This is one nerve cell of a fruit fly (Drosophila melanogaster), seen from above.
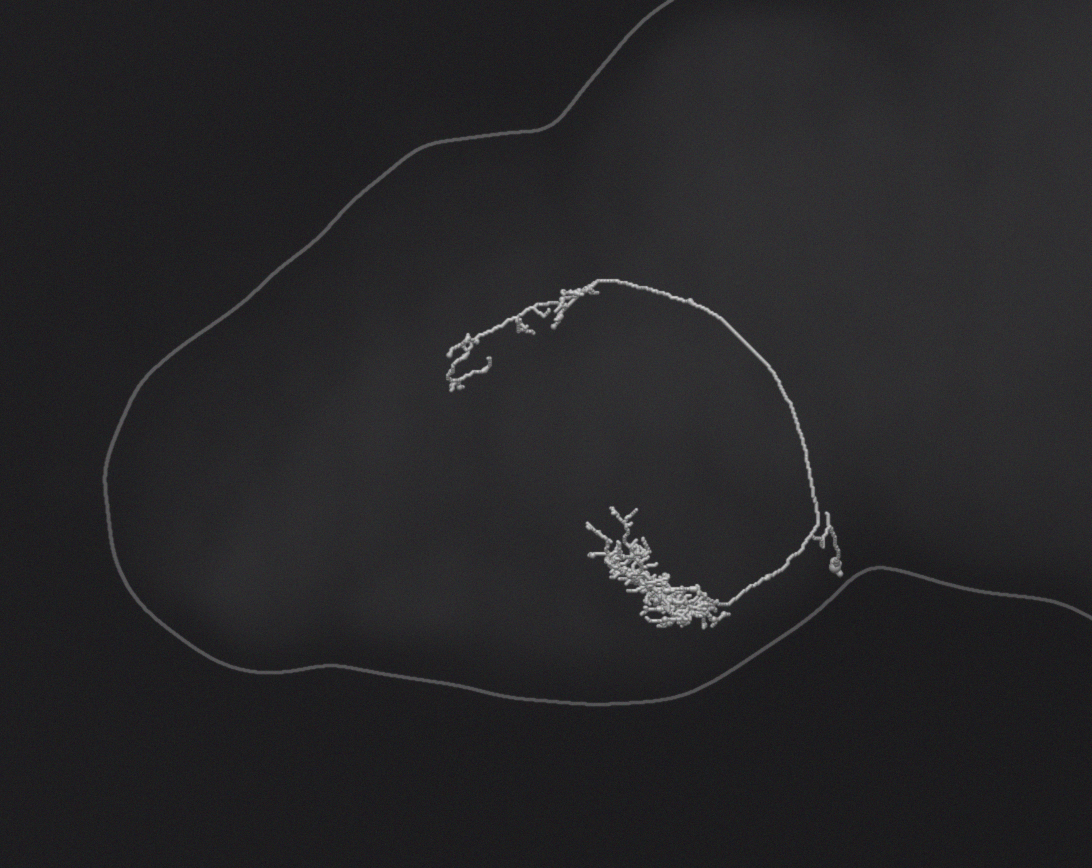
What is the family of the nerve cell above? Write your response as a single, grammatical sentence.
The nerve cell sits within family MeLo.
